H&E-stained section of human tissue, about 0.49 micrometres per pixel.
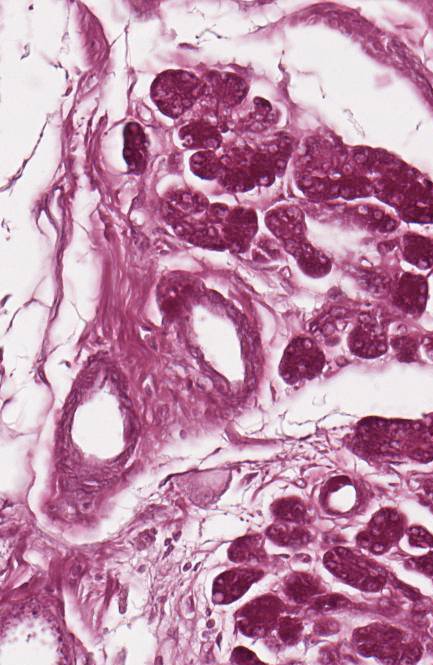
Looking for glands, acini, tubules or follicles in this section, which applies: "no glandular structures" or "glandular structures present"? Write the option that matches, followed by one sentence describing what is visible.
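Glandular structures present. Clusters of densely stained tubule cross-sections fill most of the right half of the field.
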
